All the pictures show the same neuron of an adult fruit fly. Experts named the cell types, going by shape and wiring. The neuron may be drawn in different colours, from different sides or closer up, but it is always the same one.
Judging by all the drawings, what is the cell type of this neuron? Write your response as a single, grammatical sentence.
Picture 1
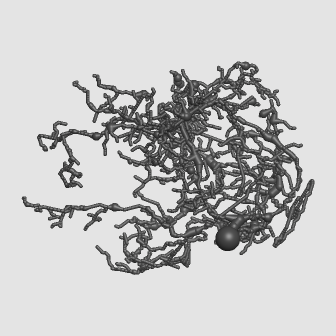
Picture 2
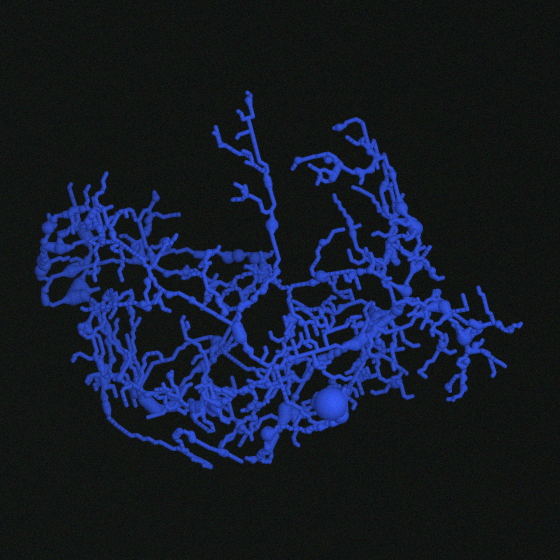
This particular neuron has the cell type CB1809.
